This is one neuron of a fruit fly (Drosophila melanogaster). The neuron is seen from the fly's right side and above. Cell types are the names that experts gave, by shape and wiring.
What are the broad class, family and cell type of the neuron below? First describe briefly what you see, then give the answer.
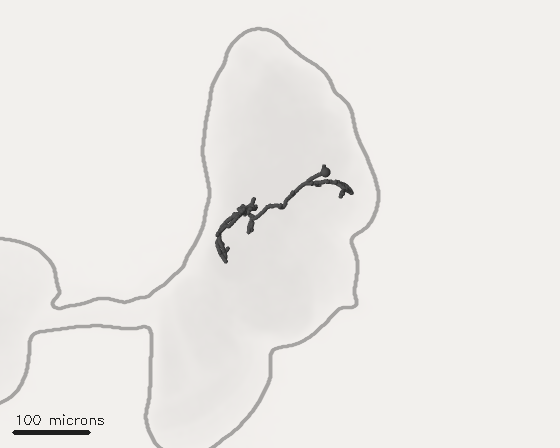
The cell body can be seen in the middle of the picture. By the scale bar it is about 180 microns wide in this view. It is a central-brain intrinsic neuron. Its family is hemilineage SMPad2. Its cell type is CB2884.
